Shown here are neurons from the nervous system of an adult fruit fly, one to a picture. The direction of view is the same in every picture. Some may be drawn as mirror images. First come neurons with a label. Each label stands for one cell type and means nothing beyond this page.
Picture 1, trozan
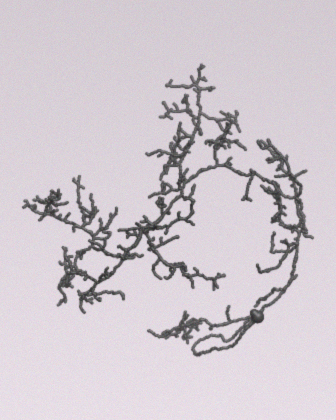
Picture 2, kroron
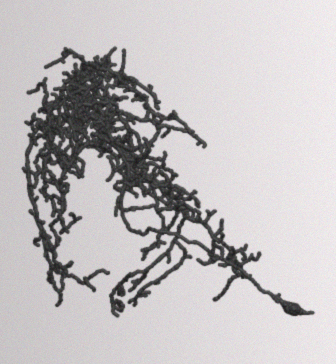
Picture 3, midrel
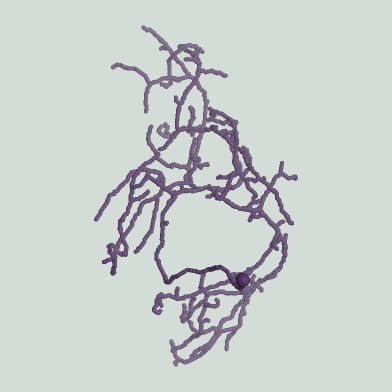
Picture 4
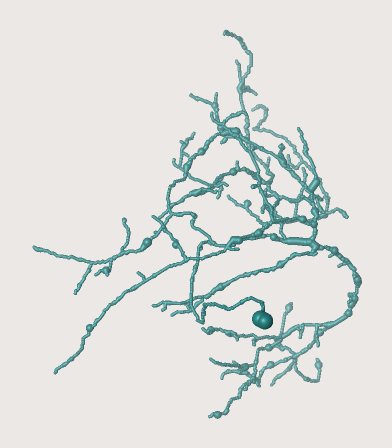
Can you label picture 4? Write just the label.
midrel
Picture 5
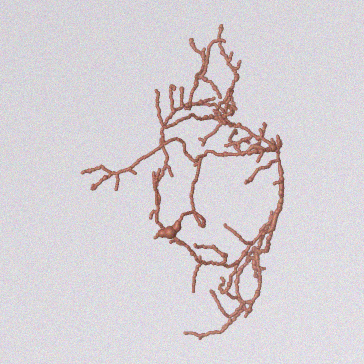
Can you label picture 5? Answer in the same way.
midrel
